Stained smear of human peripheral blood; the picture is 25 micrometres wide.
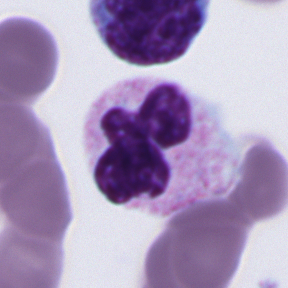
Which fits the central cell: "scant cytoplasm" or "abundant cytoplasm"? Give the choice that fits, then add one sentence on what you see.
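Abundant cytoplasm. The cytoplasm is plentiful and pale pinkish.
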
